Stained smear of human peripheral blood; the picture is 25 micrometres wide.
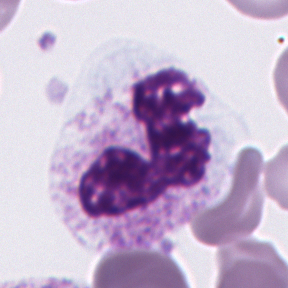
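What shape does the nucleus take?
One curved, folded band, not separate lobes.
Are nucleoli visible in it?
No.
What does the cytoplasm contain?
Fine lilac-purple granules, scattered throughout, and no vacuoles.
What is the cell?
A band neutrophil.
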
